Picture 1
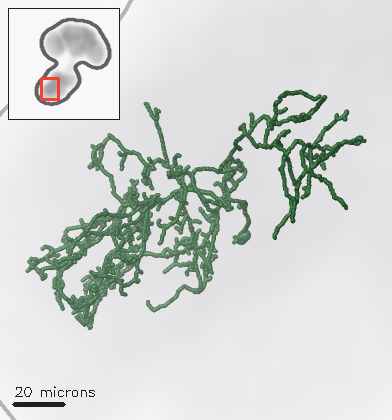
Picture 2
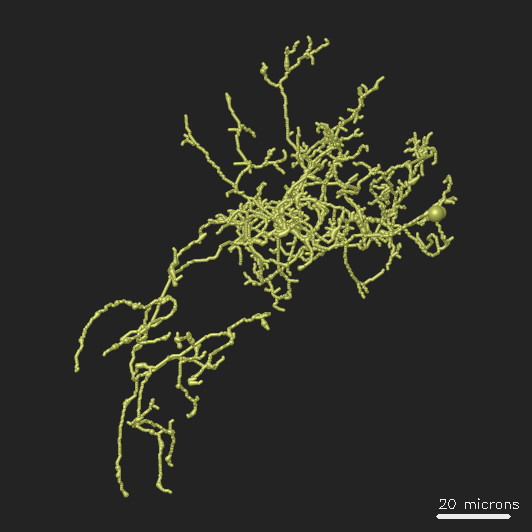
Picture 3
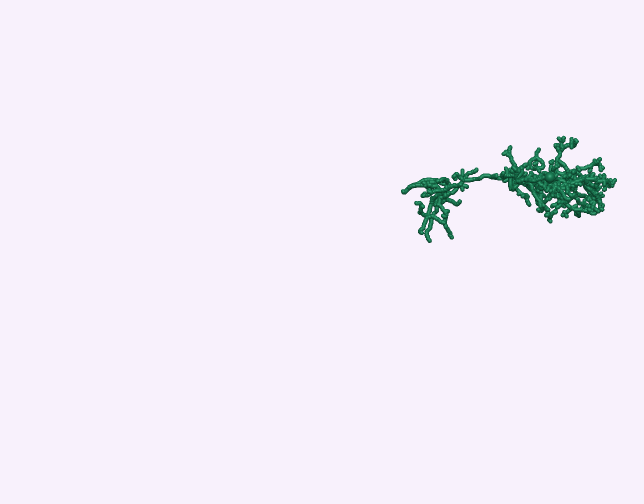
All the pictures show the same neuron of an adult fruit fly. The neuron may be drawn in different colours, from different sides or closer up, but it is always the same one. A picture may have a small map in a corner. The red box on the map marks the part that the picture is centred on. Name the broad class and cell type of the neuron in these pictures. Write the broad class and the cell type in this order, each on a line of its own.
nerve-cord intrinsic neuron
INXXX269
